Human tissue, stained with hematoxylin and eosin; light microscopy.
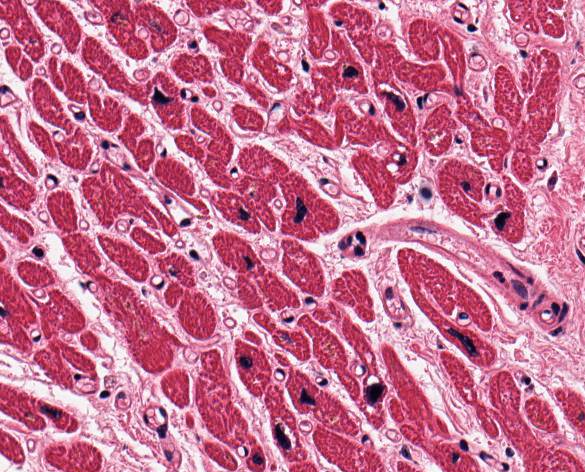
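Left ventricle of the heart, H&E. Fibre cytoplasm deep red, finely stippled by cut myofibrils. Muscle nuclei single, central, not at edges. Right of centre: pale pink elongated strand, few spindle-shaped nuclei, running obliquely between fibres. No fat cells.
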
